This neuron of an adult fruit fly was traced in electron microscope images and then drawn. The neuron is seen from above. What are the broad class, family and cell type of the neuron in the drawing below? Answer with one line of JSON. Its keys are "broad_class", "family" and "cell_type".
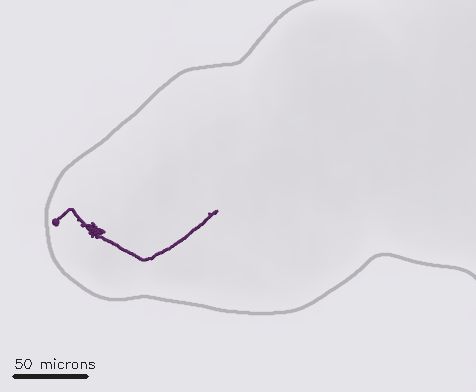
{"broad_class": "optic-lobe intrinsic neuron", "family": "Tm", "cell_type": "Tm9"}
